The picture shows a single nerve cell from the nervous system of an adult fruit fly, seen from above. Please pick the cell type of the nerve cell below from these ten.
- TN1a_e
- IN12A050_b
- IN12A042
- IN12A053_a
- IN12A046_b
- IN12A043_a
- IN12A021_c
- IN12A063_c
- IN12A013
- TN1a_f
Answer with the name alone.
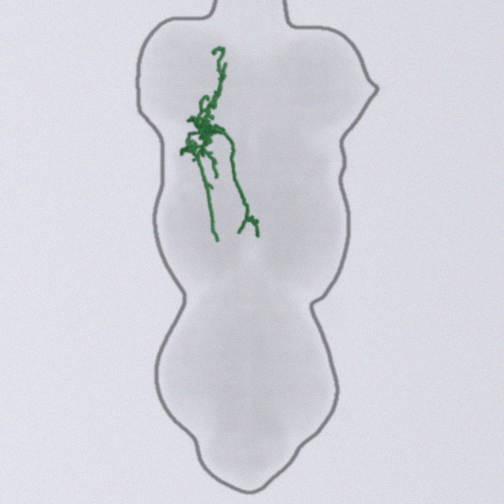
IN12A046_b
